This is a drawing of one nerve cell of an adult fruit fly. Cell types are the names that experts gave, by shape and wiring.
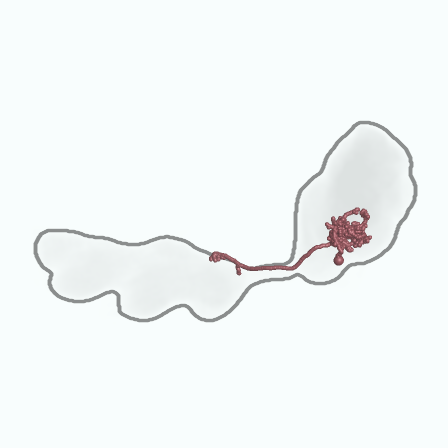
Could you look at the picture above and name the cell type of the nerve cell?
DNge046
